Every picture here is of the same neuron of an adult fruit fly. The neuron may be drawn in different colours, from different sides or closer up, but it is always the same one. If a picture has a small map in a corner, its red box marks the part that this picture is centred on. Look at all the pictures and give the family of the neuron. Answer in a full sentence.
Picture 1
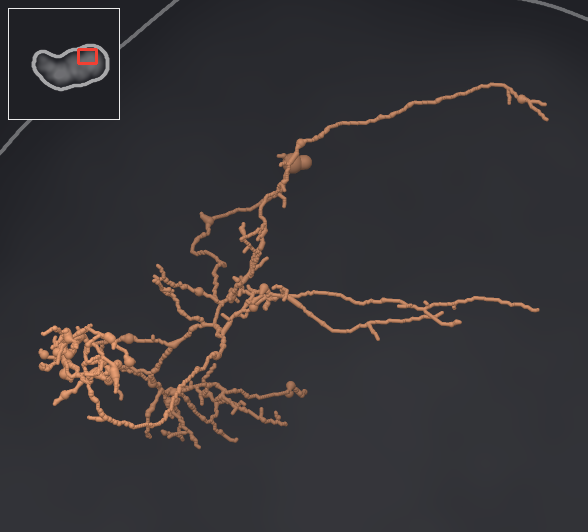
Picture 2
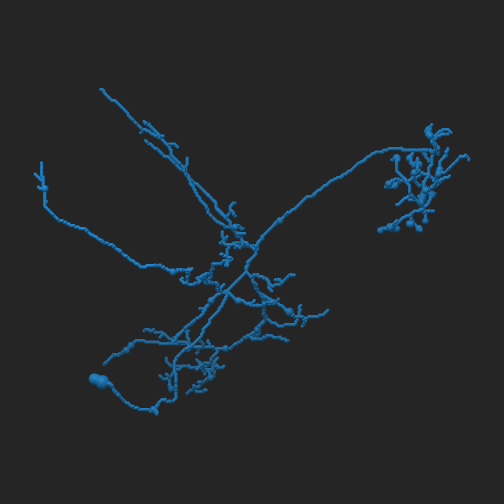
The family is hemilineage CLp2.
